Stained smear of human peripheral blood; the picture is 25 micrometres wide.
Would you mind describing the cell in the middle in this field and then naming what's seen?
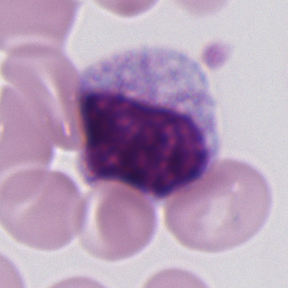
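Roughly round, with a smooth edge, I'd say. The nucleus is one unlobed mass, set toward the lower left, leaving most of the cytoplasm above and to the right. Its chromatin looks dark purple and clumped, with scattered paler spots. So, a metamyelocyte.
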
